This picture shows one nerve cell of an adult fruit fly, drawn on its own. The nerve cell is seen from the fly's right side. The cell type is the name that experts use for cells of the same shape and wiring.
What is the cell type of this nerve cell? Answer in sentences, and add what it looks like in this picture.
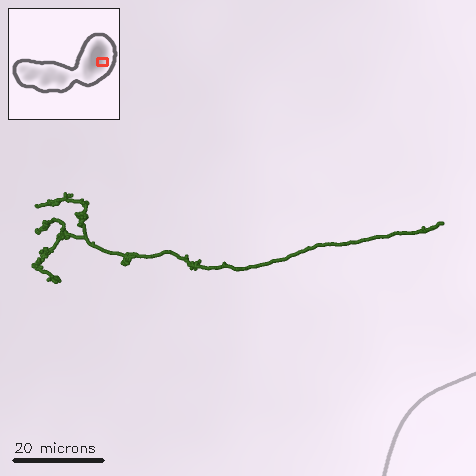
Its cell type is JO-B2. This is a sensory neuron entering the brain. The drawing shows no cell body. From left to right in the picture it spans about 95 microns.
